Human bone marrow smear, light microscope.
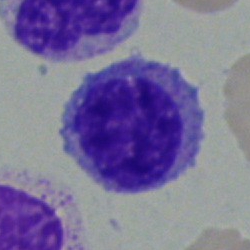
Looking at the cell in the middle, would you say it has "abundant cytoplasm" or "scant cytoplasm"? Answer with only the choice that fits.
Scant cytoplasm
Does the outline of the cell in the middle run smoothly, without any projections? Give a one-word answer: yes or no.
No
